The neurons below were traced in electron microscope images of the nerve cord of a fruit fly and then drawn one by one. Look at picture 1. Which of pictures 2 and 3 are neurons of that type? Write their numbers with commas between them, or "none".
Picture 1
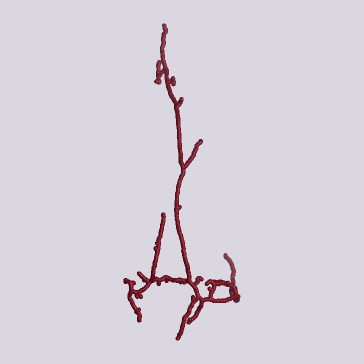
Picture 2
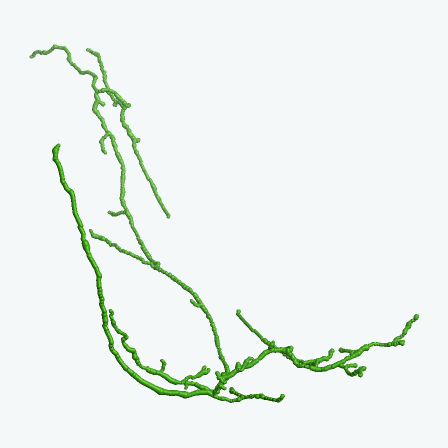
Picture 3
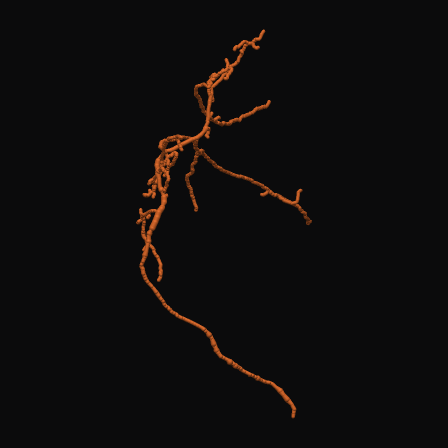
2, 3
